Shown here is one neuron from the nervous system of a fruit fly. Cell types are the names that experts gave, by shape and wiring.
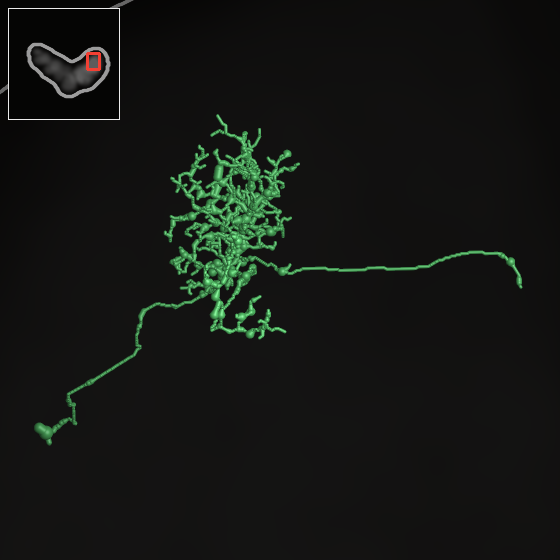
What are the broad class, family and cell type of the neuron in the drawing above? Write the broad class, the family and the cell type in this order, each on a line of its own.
optic-lobe intrinsic neuron
Tlp
Tlp13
